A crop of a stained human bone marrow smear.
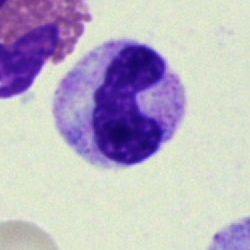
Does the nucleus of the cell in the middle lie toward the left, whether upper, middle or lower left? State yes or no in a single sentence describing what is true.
No, most of its cytoplasm is found to the left of its nucleus.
